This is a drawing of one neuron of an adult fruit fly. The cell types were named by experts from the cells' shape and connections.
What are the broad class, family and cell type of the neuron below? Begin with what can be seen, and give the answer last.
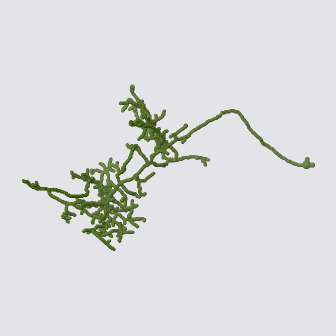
The cell body can be seen on the right of the picture. Dozens of branch ends can be seen. This is a nerve-cord intrinsic neuron. The family is hemilineage 20A.22A. The cell type is IN20A.22A047.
